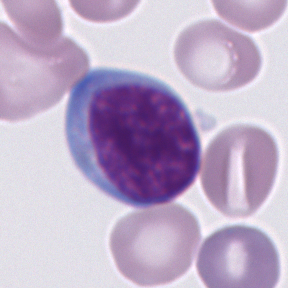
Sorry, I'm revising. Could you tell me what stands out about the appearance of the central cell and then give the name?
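A smooth outline without projections surrounds the cell. The nucleus sits off-centre toward the right side, and the cytoplasm forms a crescent that is widest on the left. No vacuoles appear in the cytoplasm. It is a typical lymphocyte.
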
